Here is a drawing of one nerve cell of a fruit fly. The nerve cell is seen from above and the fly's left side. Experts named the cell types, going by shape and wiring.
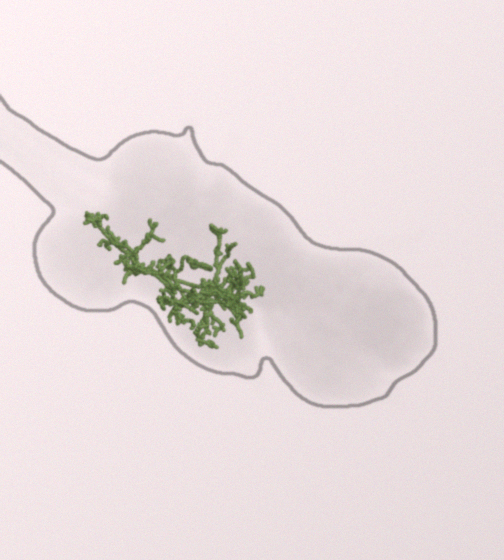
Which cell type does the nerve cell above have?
IN10B013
